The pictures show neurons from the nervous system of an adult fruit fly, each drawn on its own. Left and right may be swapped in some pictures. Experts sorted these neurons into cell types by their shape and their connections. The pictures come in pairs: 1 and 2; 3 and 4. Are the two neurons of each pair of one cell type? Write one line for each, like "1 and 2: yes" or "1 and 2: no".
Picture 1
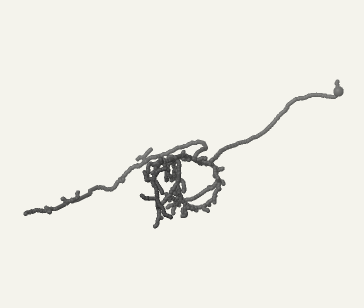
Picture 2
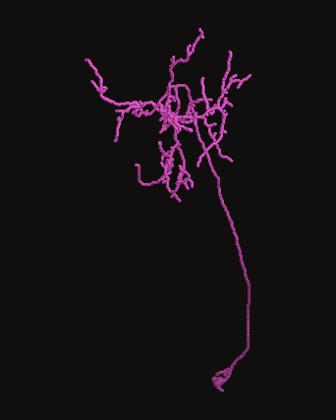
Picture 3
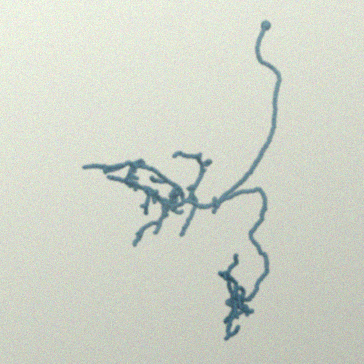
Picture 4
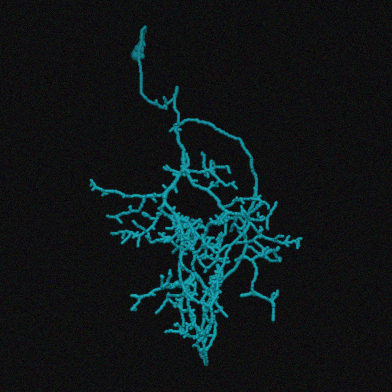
1 and 2: no
3 and 4: no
